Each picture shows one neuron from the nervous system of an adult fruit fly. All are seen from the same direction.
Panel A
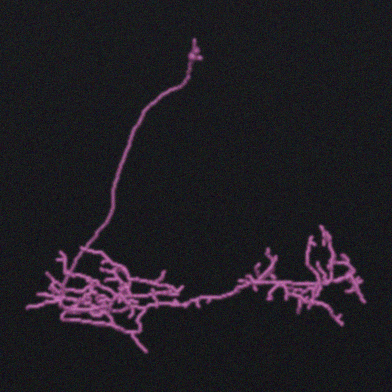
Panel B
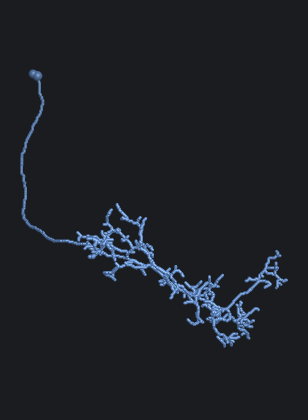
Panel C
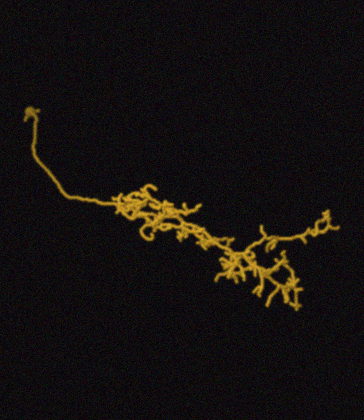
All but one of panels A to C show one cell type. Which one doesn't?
C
